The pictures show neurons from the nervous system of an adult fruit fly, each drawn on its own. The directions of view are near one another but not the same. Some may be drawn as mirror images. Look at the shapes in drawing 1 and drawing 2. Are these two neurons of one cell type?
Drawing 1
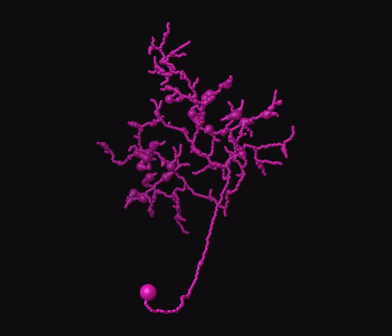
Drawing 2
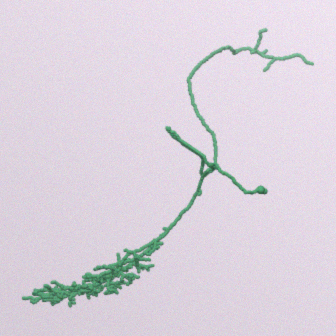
no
